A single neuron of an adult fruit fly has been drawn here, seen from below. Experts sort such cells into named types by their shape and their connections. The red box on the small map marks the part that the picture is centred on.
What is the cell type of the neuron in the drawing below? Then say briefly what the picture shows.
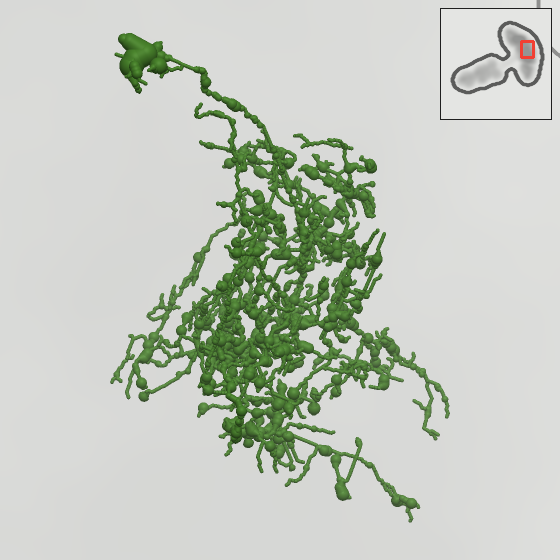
It is of cell type GNG045. This is a central-brain intrinsic neuron. It is in the brain and does not reach the nerve cord. Its cell body lies at the upper left of the picture. More than a hundred branch ends can be seen.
